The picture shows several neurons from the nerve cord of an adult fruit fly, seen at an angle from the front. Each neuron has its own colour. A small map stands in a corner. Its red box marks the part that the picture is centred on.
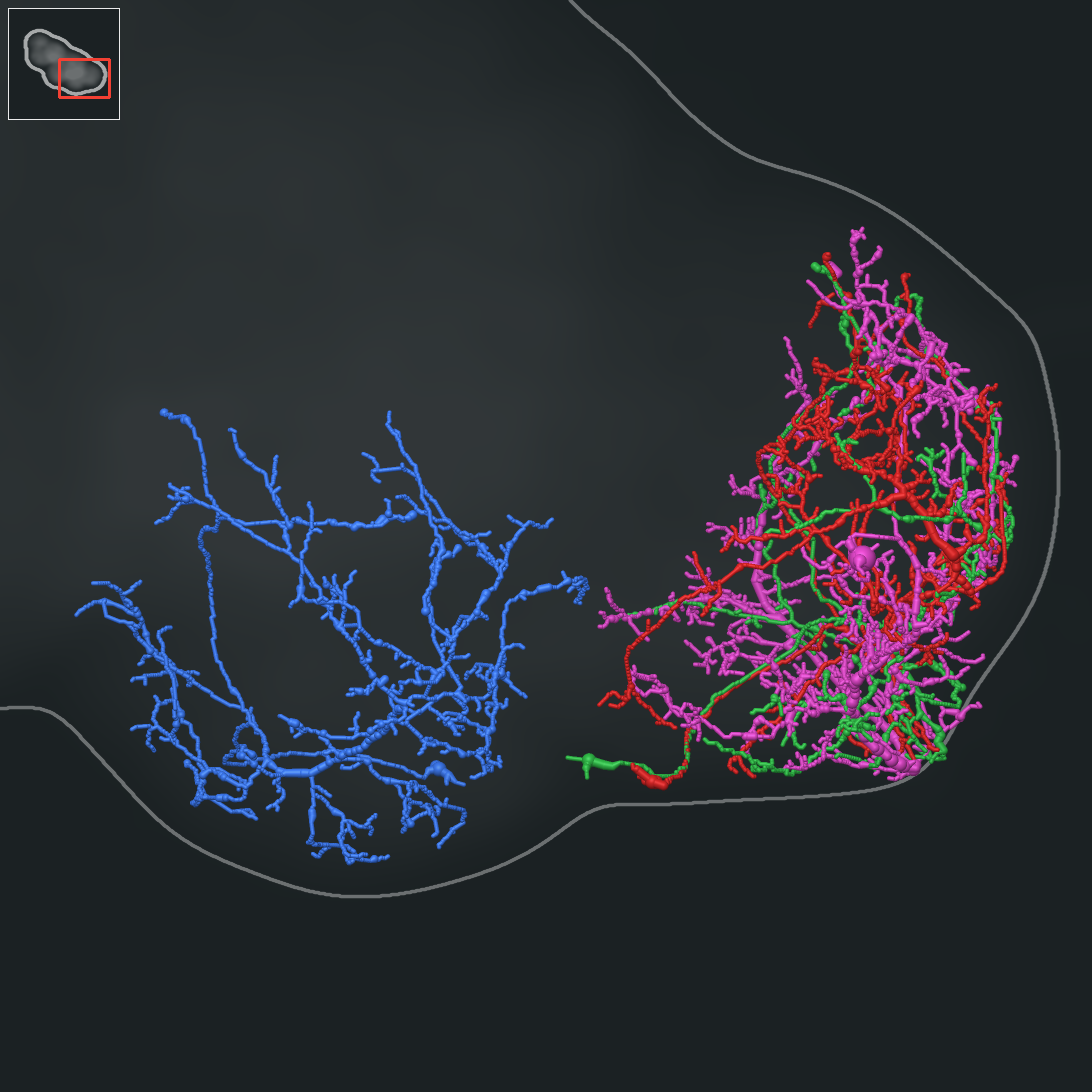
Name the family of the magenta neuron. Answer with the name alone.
hemilineage 08A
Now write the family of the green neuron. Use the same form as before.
hemilineage 04B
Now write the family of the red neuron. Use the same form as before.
hemilineage 04B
